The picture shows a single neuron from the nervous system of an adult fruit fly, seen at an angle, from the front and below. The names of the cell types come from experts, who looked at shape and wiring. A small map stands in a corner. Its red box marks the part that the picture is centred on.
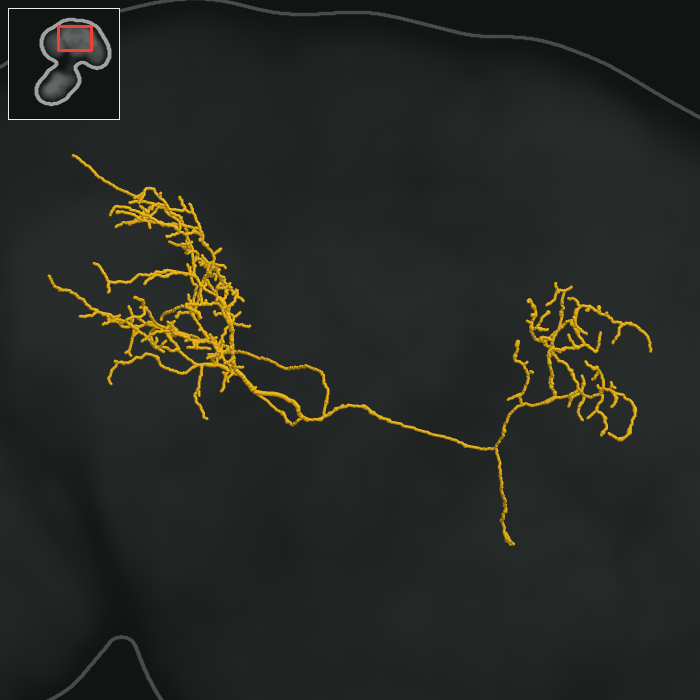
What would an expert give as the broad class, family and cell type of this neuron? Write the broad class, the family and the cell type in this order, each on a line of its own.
central-brain intrinsic neuron
hemilineage VLPp2
AVLP579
